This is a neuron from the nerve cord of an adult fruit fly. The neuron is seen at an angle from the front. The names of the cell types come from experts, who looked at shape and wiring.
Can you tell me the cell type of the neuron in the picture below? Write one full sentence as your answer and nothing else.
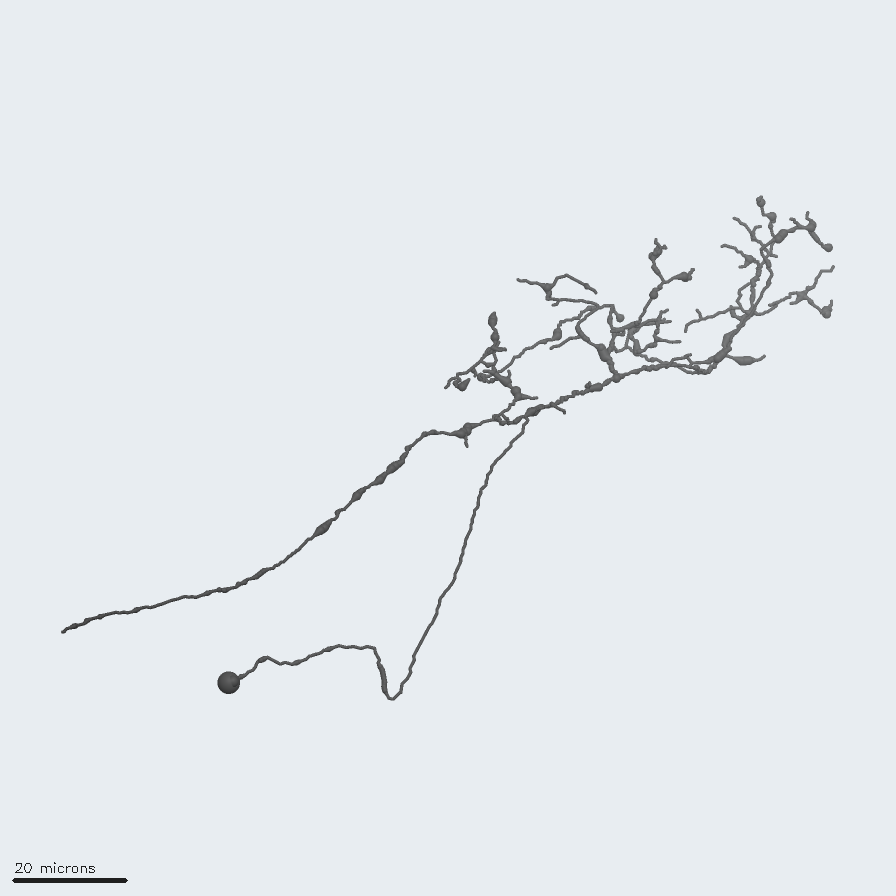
This neuron is classified under the cell type AN16B112.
